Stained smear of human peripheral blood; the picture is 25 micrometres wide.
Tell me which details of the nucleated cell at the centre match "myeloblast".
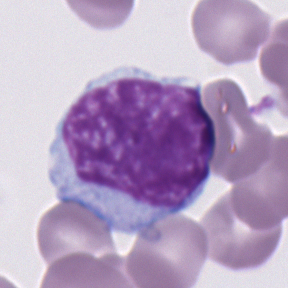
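The nucleus, about 13 by 11 micrometres, has a rim of cytoplasm that is widest below and to the left of it.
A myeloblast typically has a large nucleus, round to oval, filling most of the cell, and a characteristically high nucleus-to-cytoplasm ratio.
The outline is roughly round, slightly ragged and uneven along the top. I see no distinct coloured granules in the cytoplasm. The chromatin gives me pause: purple, mottled with many small paler spots.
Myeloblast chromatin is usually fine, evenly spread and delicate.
So the mottling fits the name myeloblast less well than the nucleus does.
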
